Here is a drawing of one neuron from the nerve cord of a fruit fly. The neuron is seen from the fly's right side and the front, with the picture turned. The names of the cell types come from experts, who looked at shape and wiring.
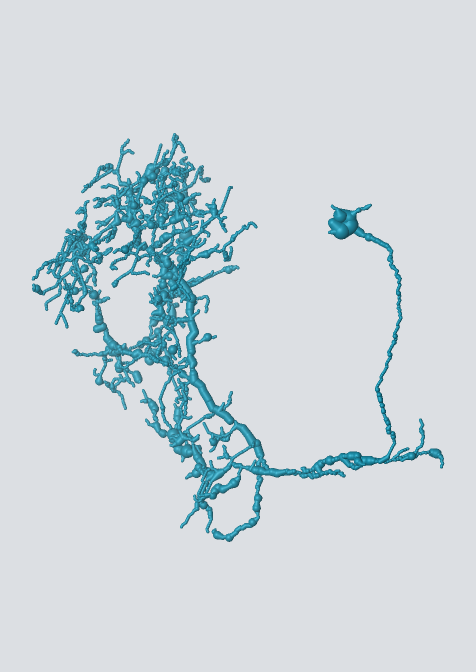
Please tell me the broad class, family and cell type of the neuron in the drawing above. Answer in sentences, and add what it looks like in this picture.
It is a nerve-cord intrinsic neuron. The family is hemilineage 12B. The cell type is IN12B022. More than a hundred branch ends can be seen. In this view it is about as wide as it is tall.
